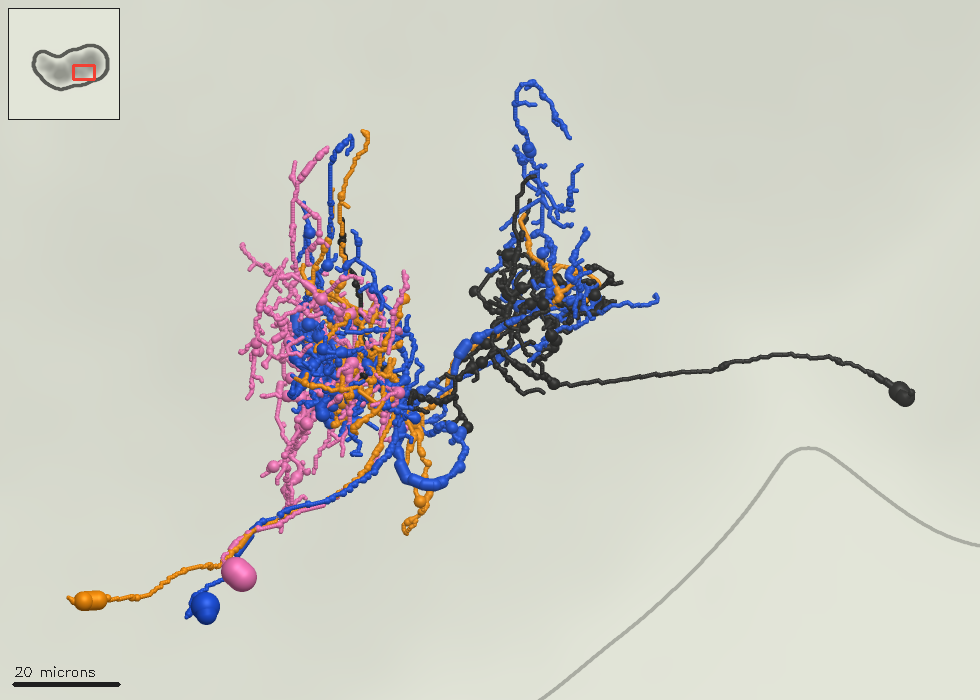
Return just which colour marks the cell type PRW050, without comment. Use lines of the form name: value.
colour: pink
